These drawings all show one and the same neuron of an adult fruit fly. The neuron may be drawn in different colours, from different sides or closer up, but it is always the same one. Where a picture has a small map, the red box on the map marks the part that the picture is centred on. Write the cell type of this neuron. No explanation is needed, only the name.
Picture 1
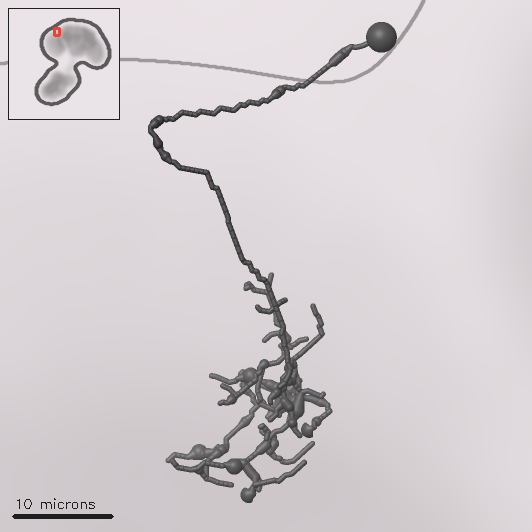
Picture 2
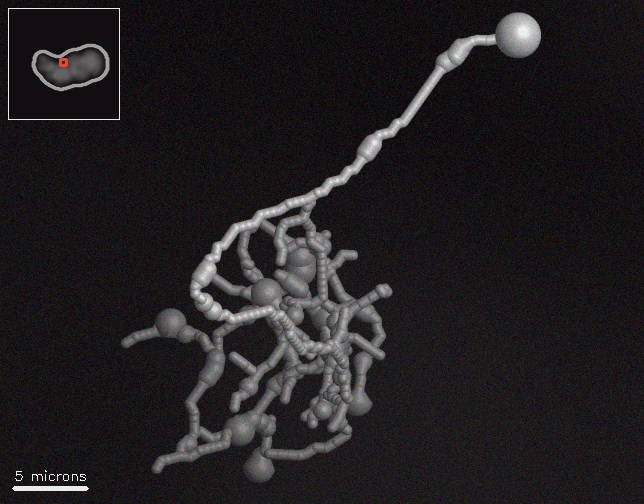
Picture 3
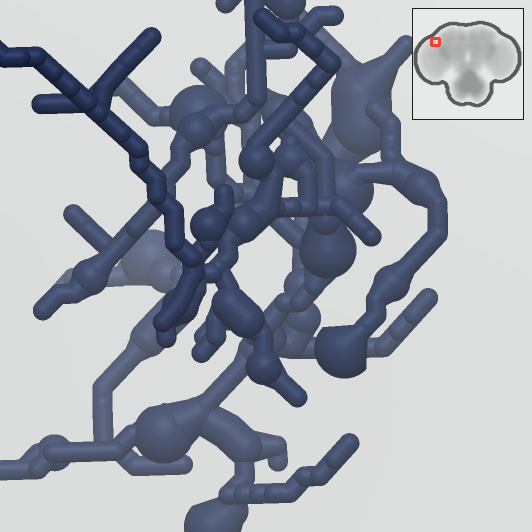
Cm4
